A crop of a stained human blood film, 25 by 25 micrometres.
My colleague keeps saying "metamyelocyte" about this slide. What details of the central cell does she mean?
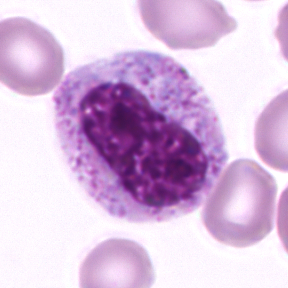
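Size first: the cell measures about 16 by 14 micrometres, which fits a metamyelocyte.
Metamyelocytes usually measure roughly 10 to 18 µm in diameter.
Nucleus next: a single unlobed, bean-shaped mass of about 13 by 8 micrometres, lying obliquely from upper left to lower right and filling about 50% of the cell's area, with only a shallow notch on its upper right side.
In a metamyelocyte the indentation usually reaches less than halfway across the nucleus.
Chromatin: dark purple and clumped, with small pale gaps between the clumps.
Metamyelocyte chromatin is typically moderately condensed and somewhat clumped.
Here the clumping is coarse. Cytoplasm: fine purple granules scattered throughout.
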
